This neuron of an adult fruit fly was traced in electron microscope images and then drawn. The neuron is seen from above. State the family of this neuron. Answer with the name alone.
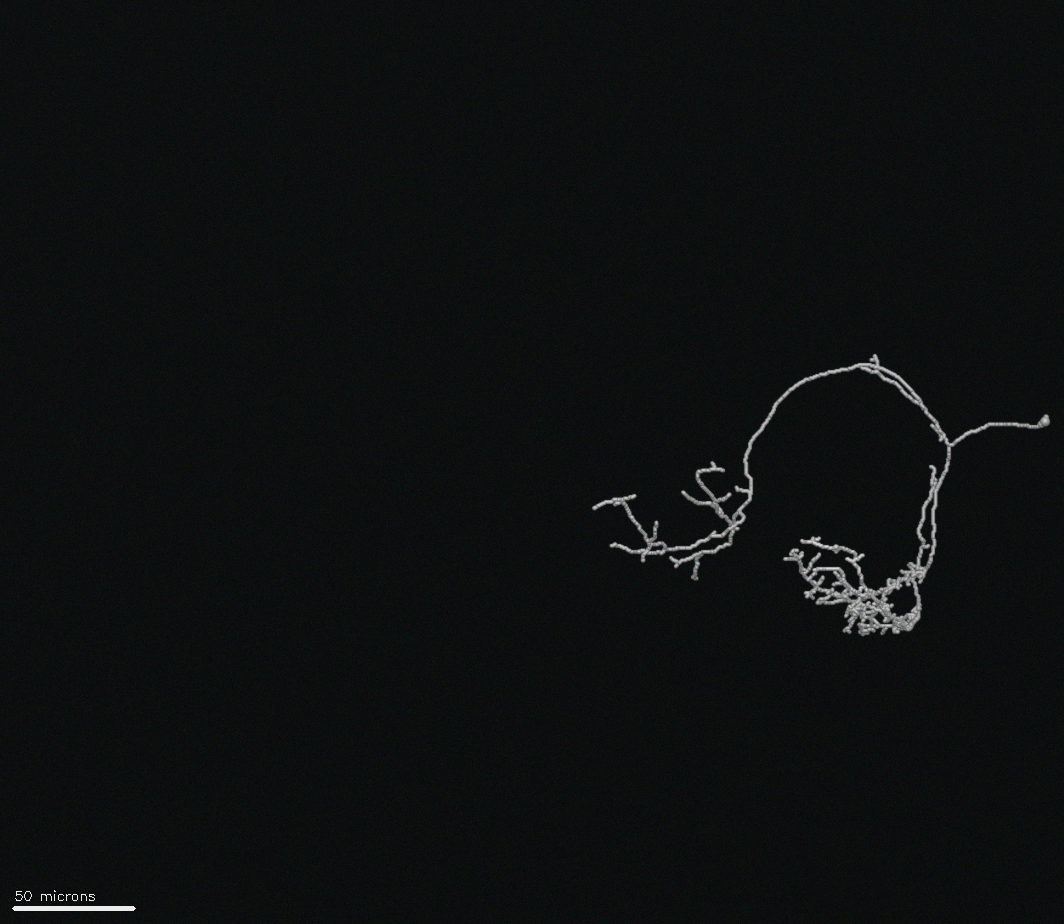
hemilineage SLPav1_medial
